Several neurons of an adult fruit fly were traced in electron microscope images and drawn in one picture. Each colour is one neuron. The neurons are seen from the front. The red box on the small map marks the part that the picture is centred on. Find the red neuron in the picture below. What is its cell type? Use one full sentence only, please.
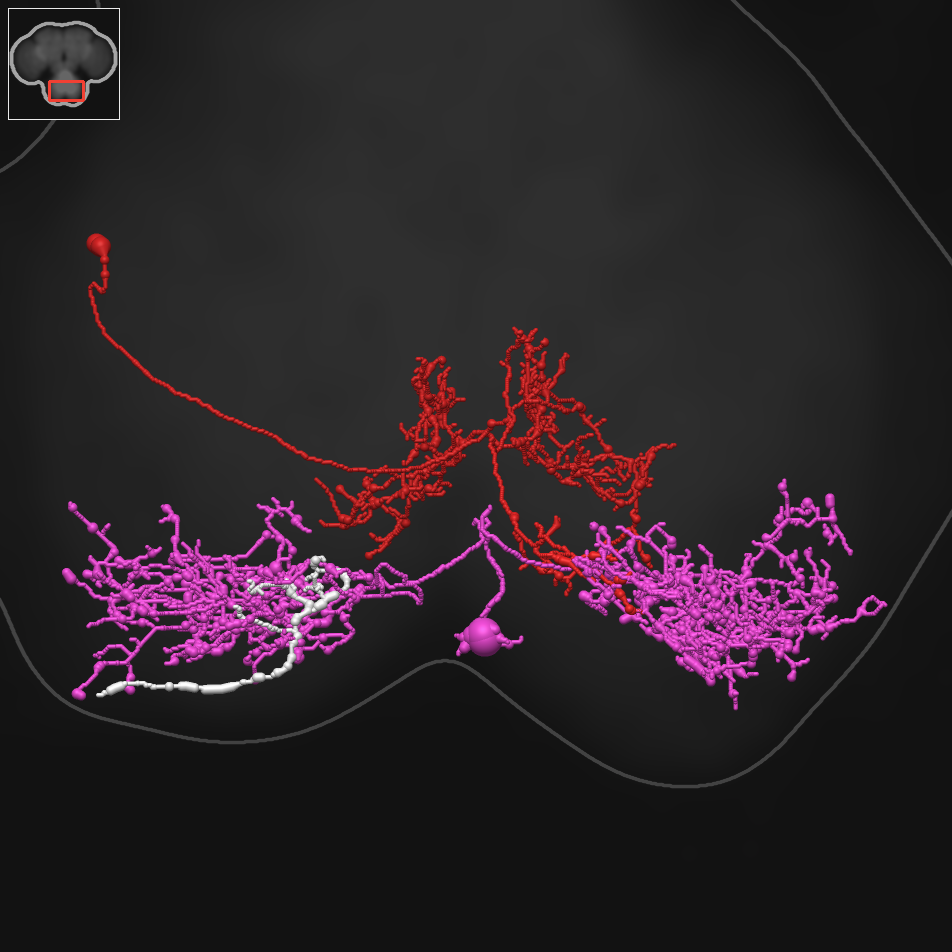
This neuron represents the cell type IN09B043.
